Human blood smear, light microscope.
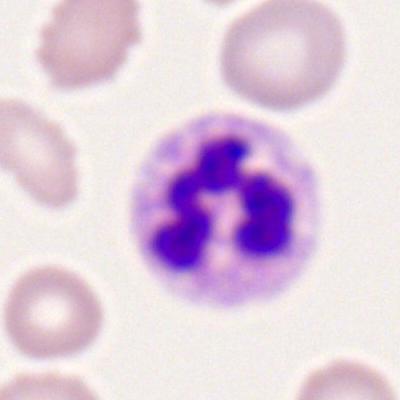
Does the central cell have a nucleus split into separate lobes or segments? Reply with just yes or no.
Yes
